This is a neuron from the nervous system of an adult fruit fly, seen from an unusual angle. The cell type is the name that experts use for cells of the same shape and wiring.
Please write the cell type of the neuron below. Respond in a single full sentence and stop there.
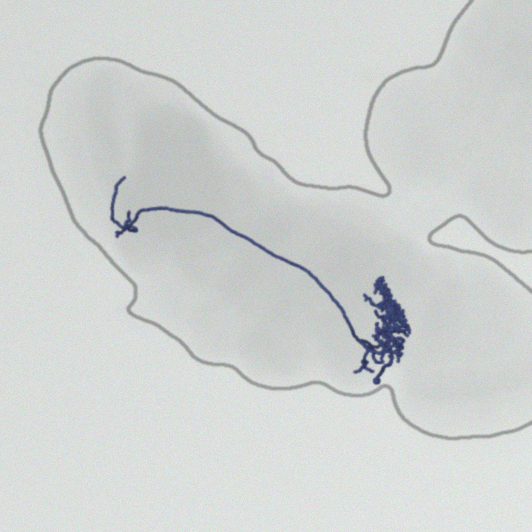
Under the cell type AVLP325_b falls this neuron.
